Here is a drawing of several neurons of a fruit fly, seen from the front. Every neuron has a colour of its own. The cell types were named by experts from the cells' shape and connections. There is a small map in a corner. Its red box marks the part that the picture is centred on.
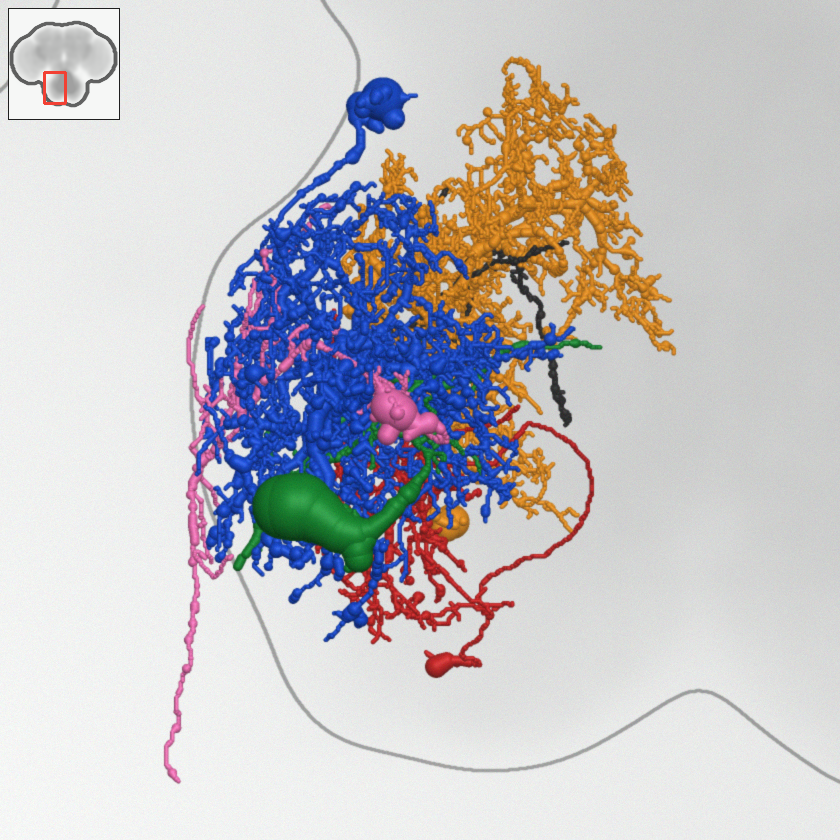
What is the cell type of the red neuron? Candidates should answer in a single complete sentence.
The type of this neuron is the cell type IN21A035.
